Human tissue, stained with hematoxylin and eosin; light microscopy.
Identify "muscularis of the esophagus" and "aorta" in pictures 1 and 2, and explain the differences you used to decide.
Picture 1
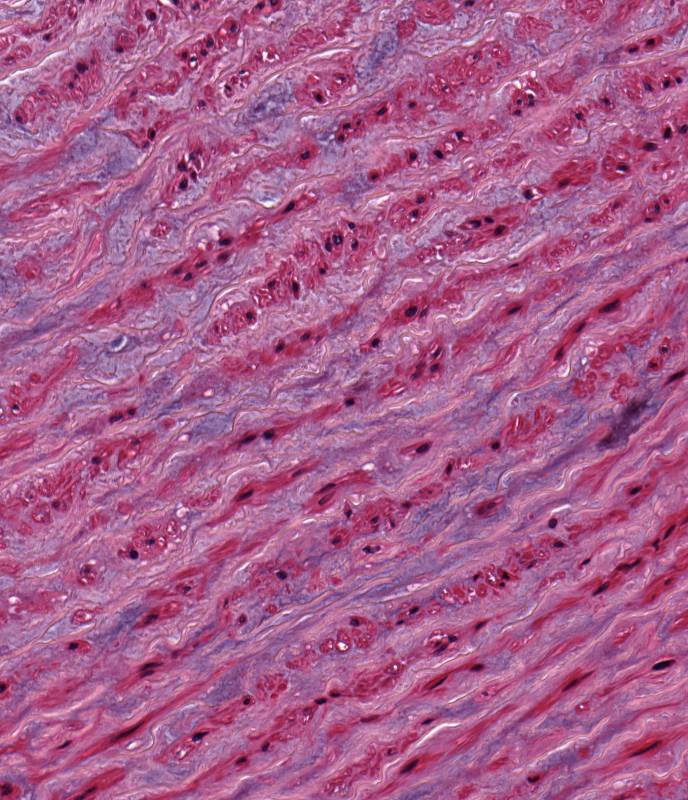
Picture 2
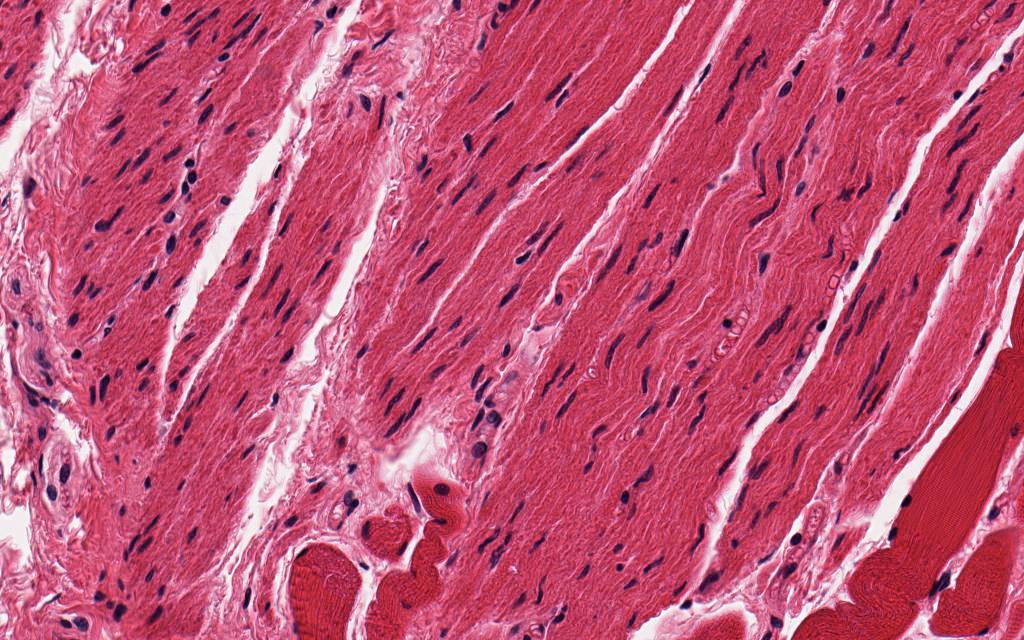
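Aorta in picture 1; muscularis of the esophagus in picture 2. Picture 1: bands of elongated smooth muscle cells, pink cytoplasm, cigar-shaped nuclei, clearest lower right. Thin wavy bright pink fibres alongside, same direction. Pale blue-purple amorphous ground substance in patches between bands. Nuclei single or in small groups; no dense crowded sheets. Picture 2: elongated dark purple nuclei parallel to fibre axis; pink, finely fibrillar, wavy cytoplasm. Bottom edge, centre and right: a few larger fibres, cut across or obliquely, deeper red than surrounding smooth muscle.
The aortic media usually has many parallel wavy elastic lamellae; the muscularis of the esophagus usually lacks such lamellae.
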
